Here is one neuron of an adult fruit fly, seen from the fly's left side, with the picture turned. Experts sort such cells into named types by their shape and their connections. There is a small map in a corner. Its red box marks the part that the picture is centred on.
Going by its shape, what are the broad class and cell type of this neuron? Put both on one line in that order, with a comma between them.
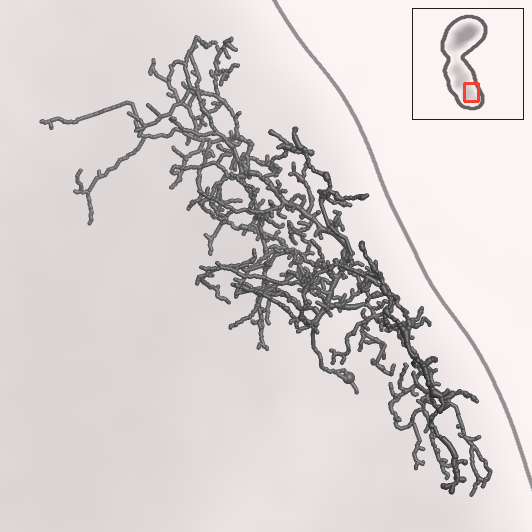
nerve-cord intrinsic neuron, INXXX199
